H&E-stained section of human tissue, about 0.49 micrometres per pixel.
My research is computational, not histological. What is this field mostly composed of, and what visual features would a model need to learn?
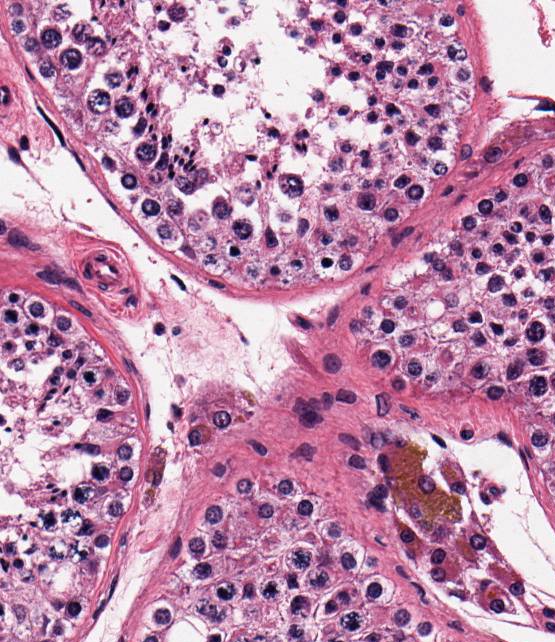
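That's mostly seminiferous tubule. Many layers of germ cells line the tubules, several with large round nuclei of coarse clumped chromatin.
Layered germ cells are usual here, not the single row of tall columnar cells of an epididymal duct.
In the upper tubule, small dark elongated spermatid heads cluster toward the lumen. Between tubules, centre and lower, lie clusters of Leydig cells.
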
